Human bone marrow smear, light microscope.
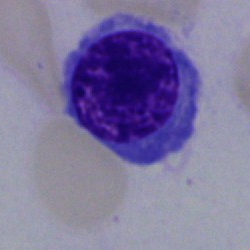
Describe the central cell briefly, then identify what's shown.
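Notice the irregular outline, with small bumps along its edge. The nucleus sits toward the upper left, leaving a wider band of cytoplasm at the lower right. Its chromatin is clumped into dark purple masses separated by paler streaks. There are no granules in the cytoplasm. So this one is an erythroblast.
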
